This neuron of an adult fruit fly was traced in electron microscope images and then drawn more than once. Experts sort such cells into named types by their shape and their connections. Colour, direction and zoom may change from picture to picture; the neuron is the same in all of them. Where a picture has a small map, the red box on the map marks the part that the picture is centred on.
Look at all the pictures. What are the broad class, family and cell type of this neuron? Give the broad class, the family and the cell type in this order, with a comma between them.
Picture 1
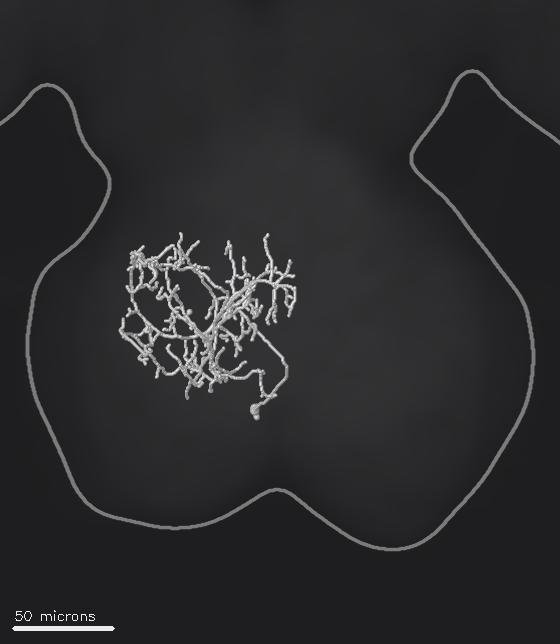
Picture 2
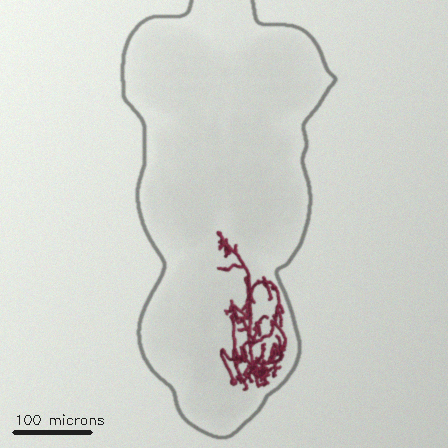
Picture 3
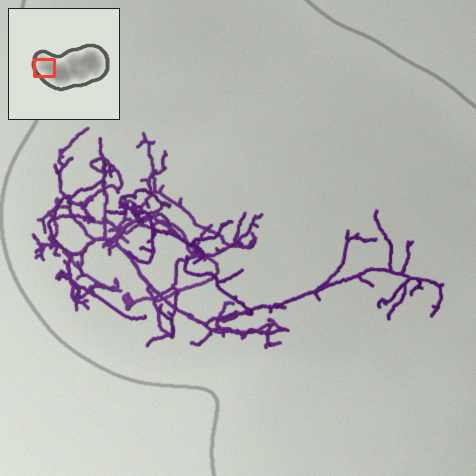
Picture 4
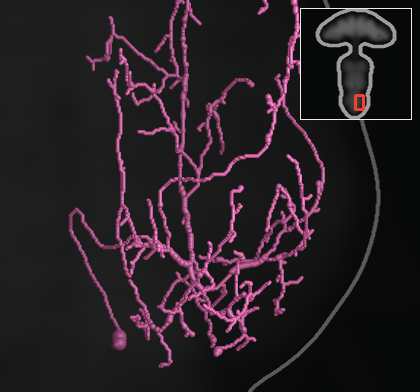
nerve-cord intrinsic neuron, hemilineage 04B, IN04B043_b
